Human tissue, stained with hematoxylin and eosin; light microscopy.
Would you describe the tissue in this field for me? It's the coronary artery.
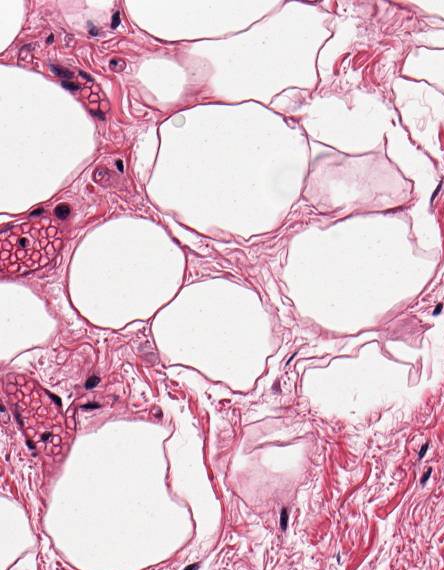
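Large rounded empty spaces with thin pink rims, typical of adipocytes, fill most of the field. Nuclei are few, small, dark and mostly flattened, lying in the thin partitions between the spaces. Two small vessels packed with red blood cells lie at the left edge, one in the upper half and one in the lower. Wavy pink collagen fibres are densest in the lower-right corner.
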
